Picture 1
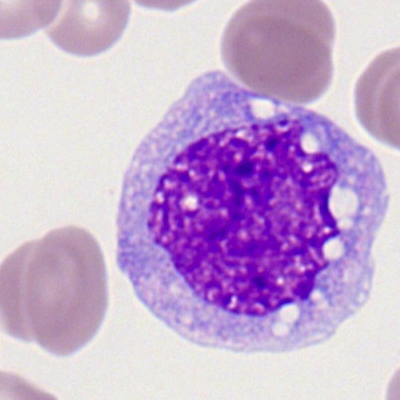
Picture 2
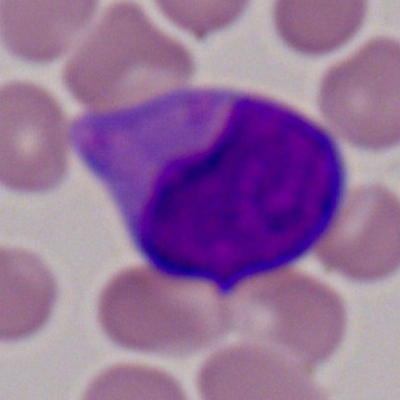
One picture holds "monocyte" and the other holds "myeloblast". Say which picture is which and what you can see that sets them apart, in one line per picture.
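Picture 1 – monocyte. Several small clear vacuoles lie in the cytoplasm, mostly along the right side of the nucleus.
Picture 2 – myeloblast. The cytoplasm shows no vacuoles.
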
